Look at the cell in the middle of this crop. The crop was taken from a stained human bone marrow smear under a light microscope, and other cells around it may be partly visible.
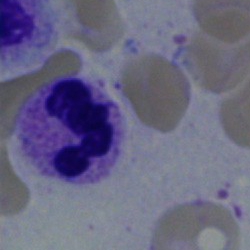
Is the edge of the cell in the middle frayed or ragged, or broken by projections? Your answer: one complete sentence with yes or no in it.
No, the edge of this cell is smooth and even, not rough.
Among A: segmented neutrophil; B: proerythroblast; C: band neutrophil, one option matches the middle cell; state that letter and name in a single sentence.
This one is option A, since the cell at the center is a segmented neutrophil.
